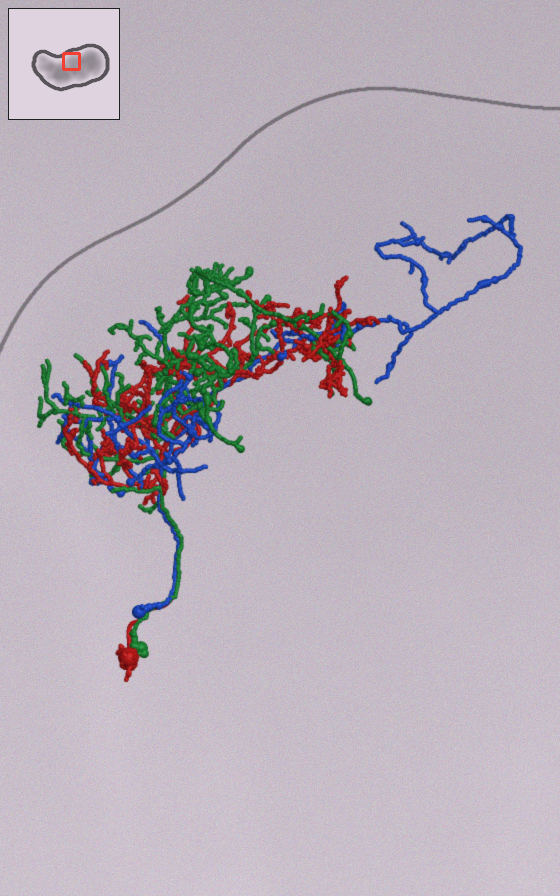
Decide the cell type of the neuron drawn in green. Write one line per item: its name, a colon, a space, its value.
cell type: CB2045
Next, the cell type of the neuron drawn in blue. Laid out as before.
cell type: LHAV2e4_b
